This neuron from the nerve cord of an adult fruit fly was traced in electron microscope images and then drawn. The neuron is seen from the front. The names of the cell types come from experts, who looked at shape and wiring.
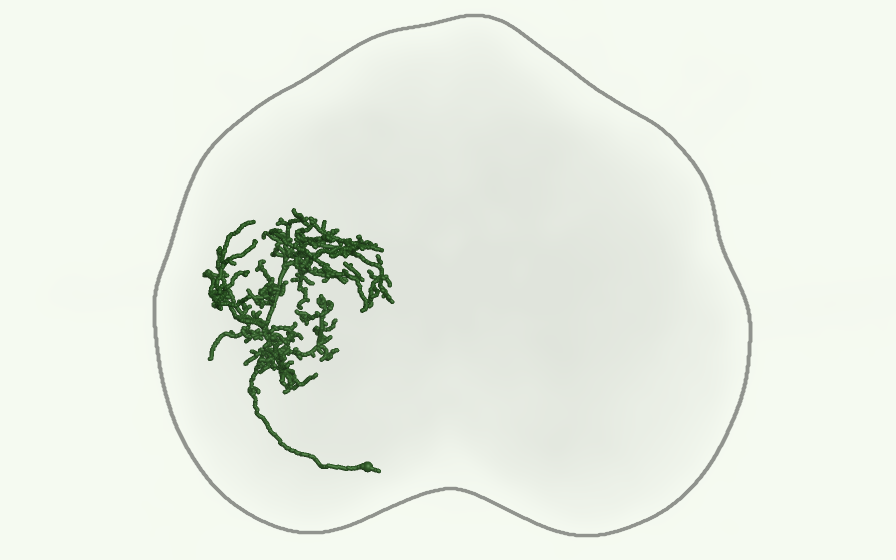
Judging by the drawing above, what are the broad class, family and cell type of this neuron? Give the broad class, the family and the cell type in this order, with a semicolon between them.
nerve-cord intrinsic neuron; hemilineage 04B; IN04B104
